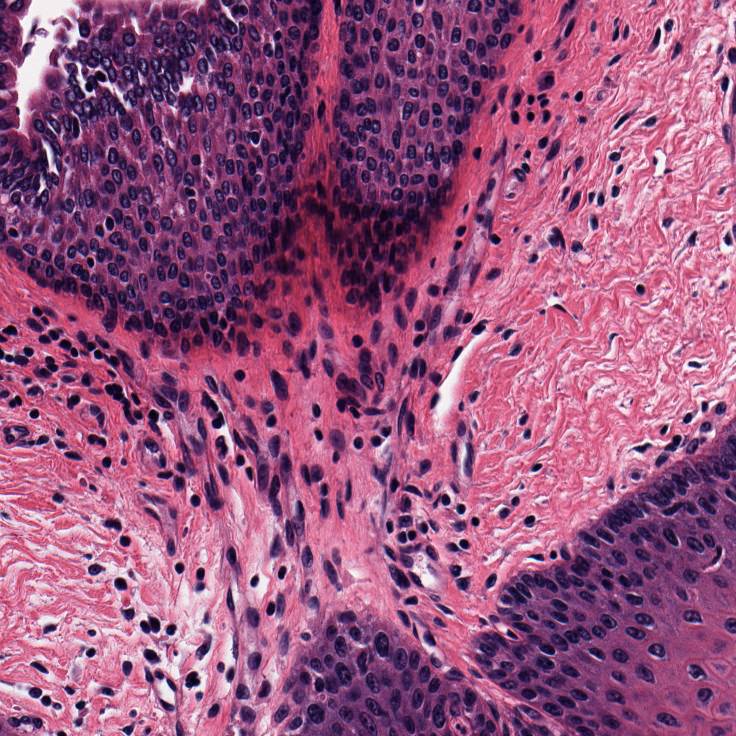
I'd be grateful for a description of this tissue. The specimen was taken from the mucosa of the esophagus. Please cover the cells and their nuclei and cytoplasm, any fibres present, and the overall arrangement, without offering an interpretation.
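The upper epithelial mass consists of tightly crowded cells with dark oval nuclei and scant cytoplasm. Toward the lower right corner, cells have more pink cytoplasm and wider-spaced nuclei than at the mass's edge. The central stroma contains many elongated, spindle-shaped nuclei running roughly vertically.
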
